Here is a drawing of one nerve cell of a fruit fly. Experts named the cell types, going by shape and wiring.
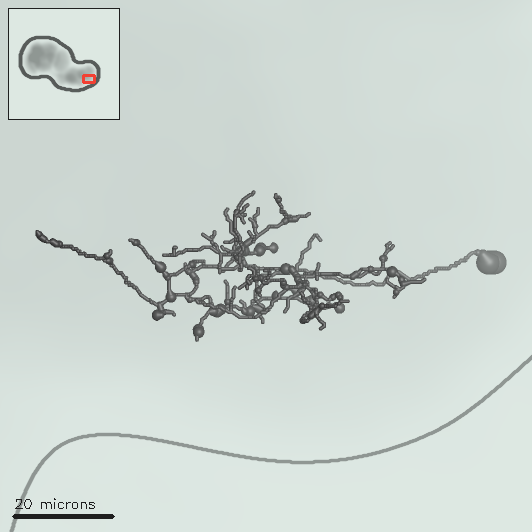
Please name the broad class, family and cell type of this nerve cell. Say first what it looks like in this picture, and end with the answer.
From left to right in the picture it spans about 95 microns. The picture shows dozens of branch ends. It is a nerve-cord intrinsic neuron. The family is hemilineage 01B. Its cell type is IN01B081.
